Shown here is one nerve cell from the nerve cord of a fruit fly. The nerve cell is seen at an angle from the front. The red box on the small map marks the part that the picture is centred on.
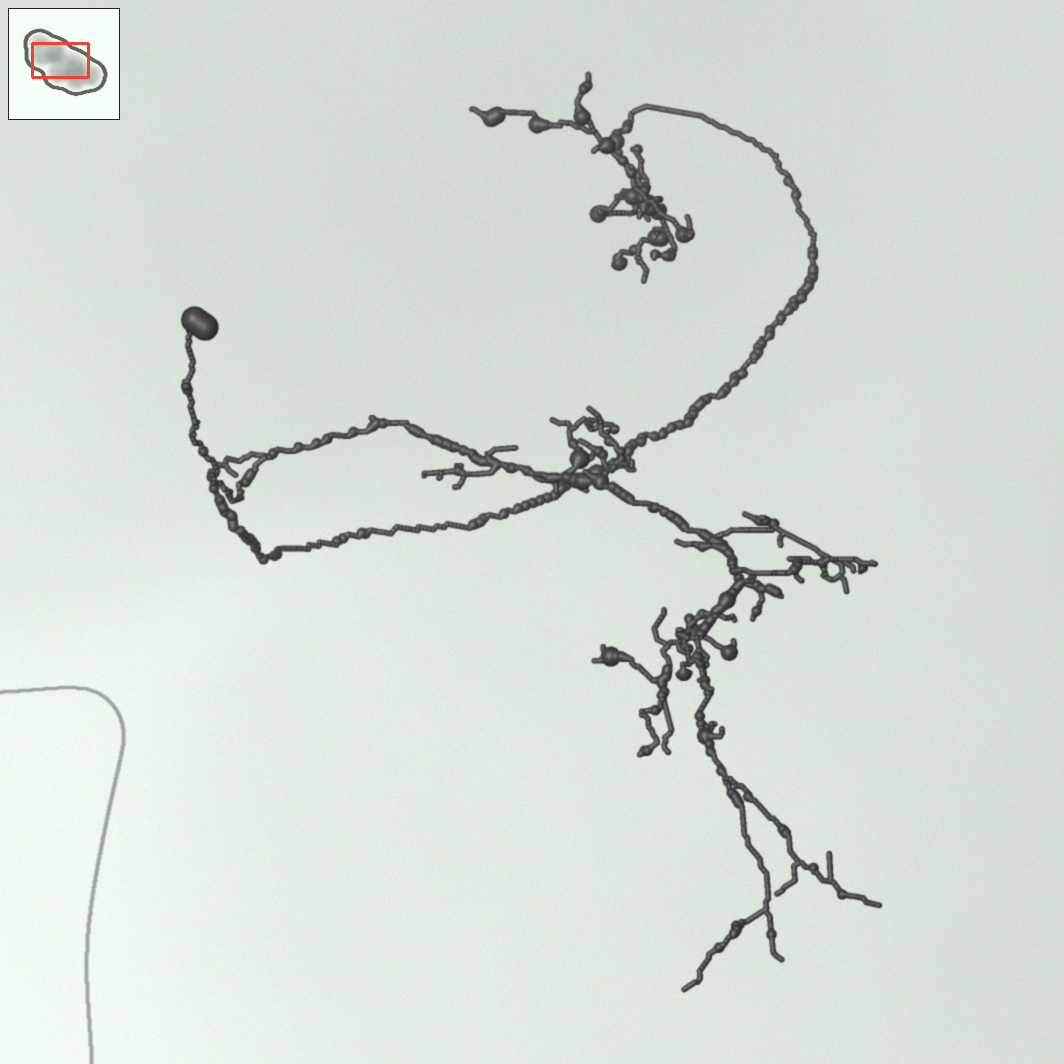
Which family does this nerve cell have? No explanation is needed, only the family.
hemilineage 01A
